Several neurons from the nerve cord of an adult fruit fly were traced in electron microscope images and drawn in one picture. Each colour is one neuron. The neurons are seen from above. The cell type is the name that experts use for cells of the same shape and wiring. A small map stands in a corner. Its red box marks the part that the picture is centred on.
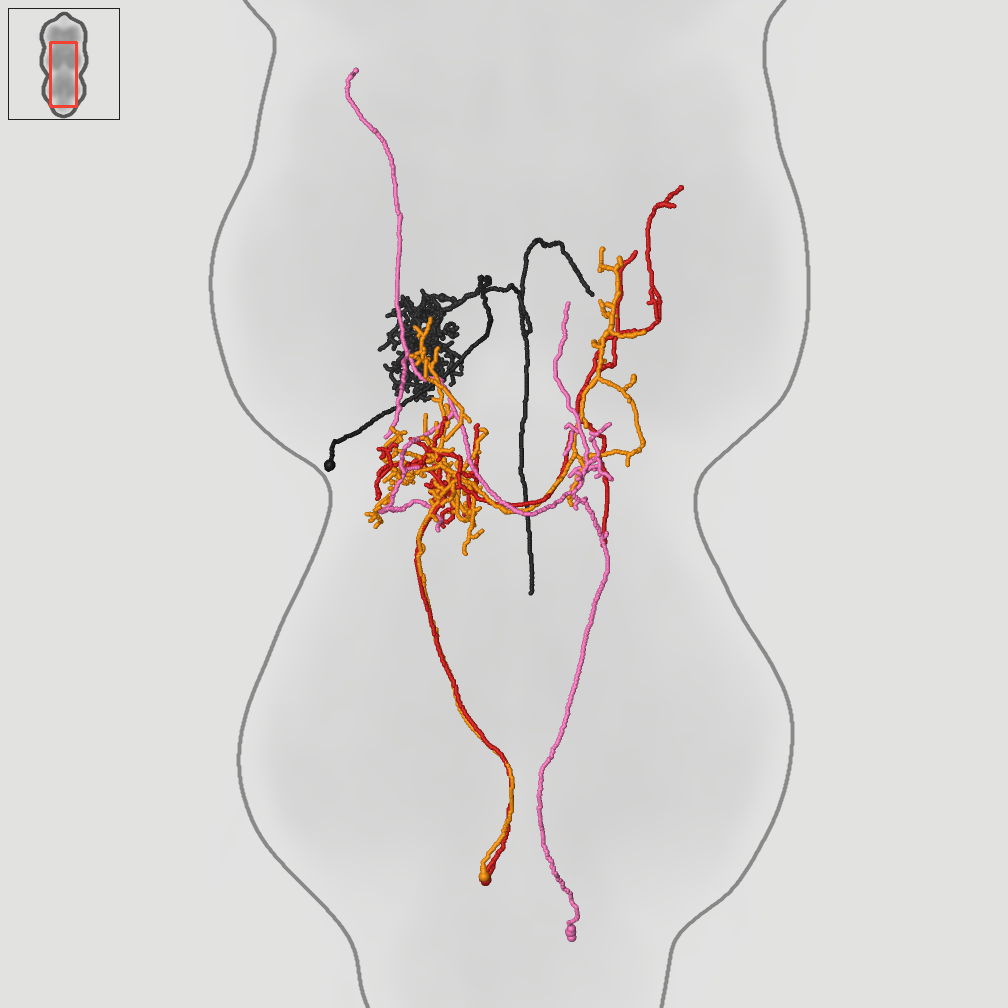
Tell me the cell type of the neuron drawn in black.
IN23B081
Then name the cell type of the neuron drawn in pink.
IN06A136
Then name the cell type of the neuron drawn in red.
IN06A124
